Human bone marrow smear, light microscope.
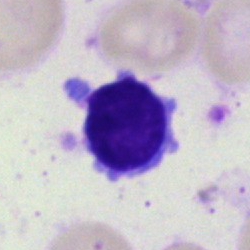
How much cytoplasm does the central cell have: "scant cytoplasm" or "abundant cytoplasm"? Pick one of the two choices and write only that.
Scant cytoplasm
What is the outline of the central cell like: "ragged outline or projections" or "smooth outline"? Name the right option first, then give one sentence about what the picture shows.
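Ragged outline or projections. The cell edge bears several small cytoplasmic blebs, the largest at the upper left.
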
